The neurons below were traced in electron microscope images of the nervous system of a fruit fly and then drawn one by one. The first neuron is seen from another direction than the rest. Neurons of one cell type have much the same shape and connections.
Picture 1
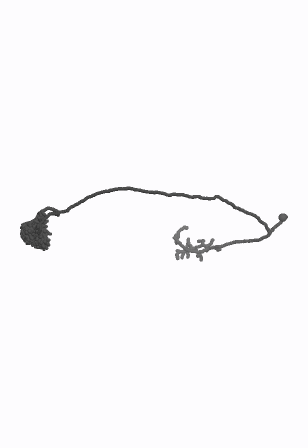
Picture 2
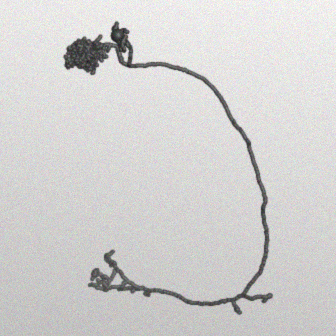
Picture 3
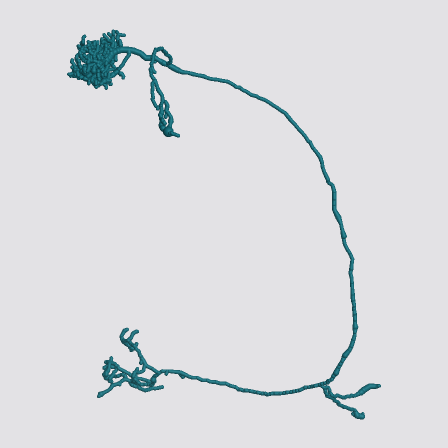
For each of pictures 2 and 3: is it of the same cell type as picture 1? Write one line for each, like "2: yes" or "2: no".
2: yes
3: yes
